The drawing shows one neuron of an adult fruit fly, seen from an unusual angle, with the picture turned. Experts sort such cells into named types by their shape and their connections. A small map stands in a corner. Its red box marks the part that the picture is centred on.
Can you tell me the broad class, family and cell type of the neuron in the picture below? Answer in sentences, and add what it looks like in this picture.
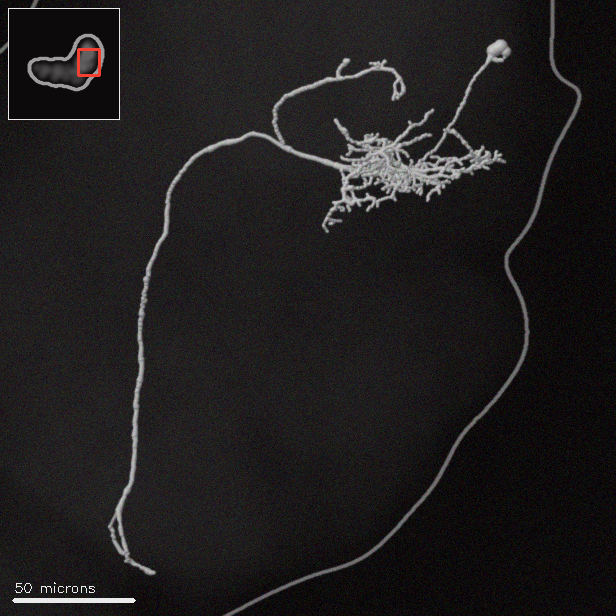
This is a central-brain intrinsic neuron. Its family is hemilineage ALl1_ventral. Its cell type is AMMC034_a. The cell body is at the upper right of the picture. By the scale bar it is about 200 microns tall in this view. Dozens of branch ends can be seen.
